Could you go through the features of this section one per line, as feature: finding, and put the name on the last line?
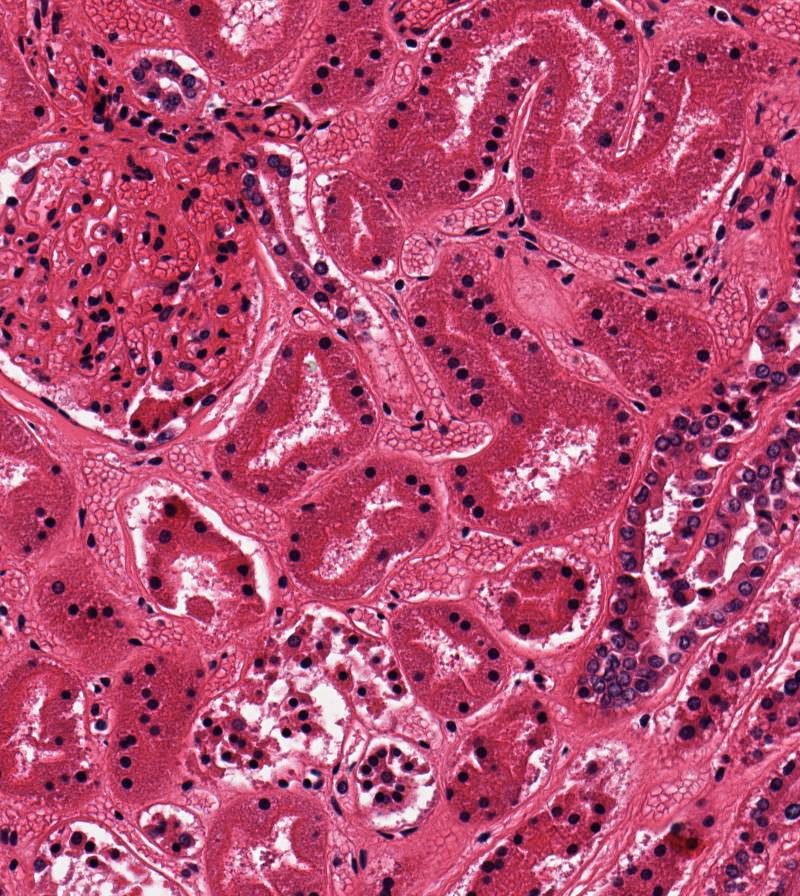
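Tubules: closely packed, cut in many planes
Spacing: very little tissue between tubules
Lining: most tubules, abundant granular pink cytoplasm, round dark nuclei
Glomerulus: large, upper left, rounded tuft of capillary loops in thin capsule
Fat cells: none
Name: renal cortex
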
